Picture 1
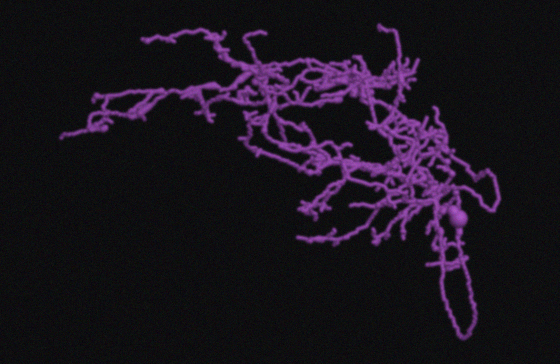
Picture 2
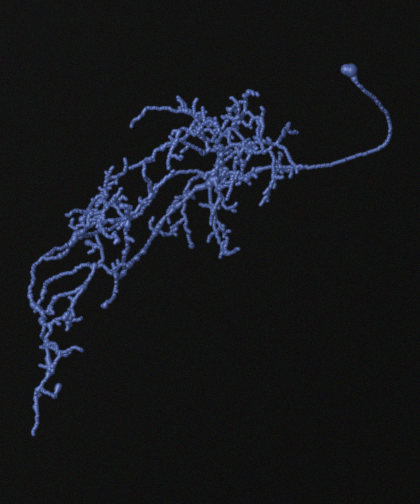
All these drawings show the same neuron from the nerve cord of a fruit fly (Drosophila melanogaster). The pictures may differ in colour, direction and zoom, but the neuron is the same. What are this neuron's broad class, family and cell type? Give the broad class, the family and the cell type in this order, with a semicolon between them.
nerve-cord intrinsic neuron; hemilineage 08A; IN08A011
